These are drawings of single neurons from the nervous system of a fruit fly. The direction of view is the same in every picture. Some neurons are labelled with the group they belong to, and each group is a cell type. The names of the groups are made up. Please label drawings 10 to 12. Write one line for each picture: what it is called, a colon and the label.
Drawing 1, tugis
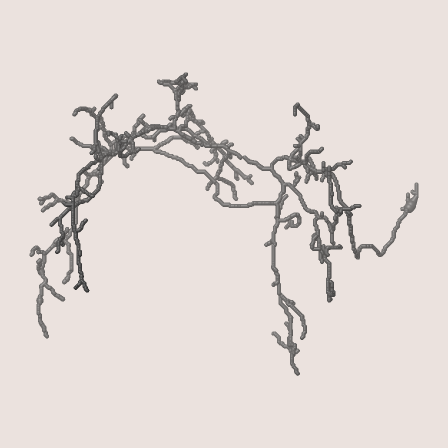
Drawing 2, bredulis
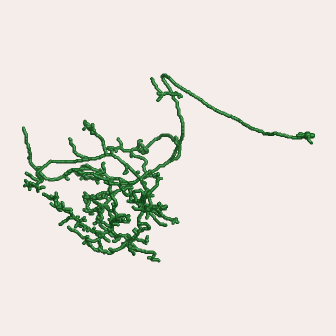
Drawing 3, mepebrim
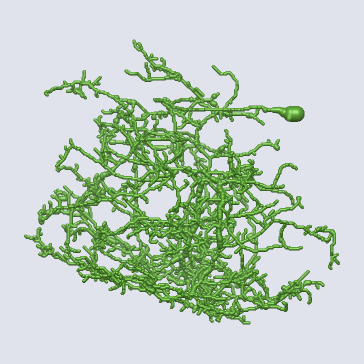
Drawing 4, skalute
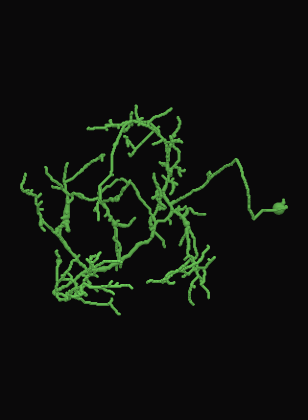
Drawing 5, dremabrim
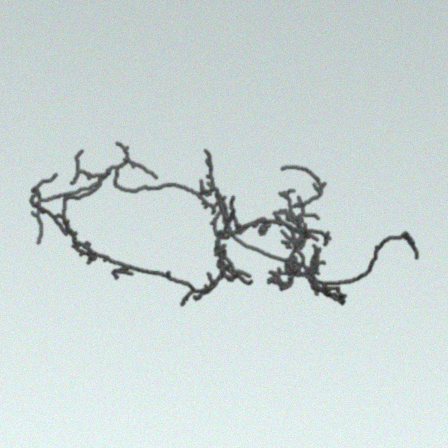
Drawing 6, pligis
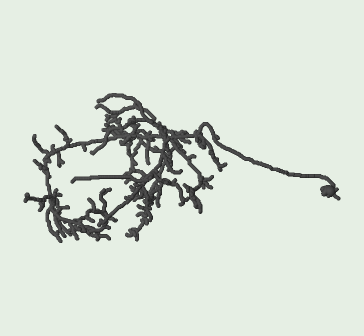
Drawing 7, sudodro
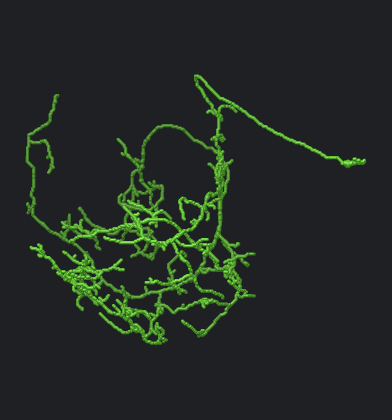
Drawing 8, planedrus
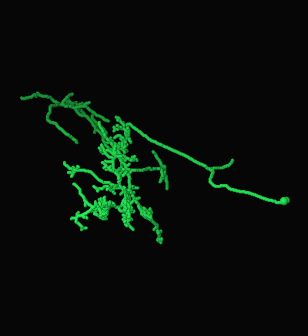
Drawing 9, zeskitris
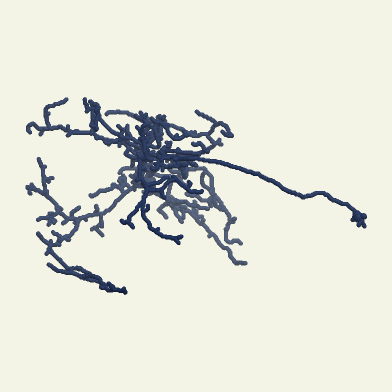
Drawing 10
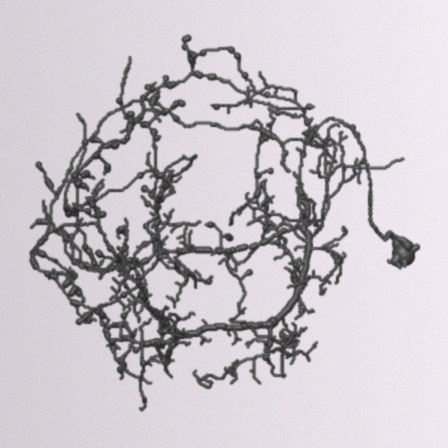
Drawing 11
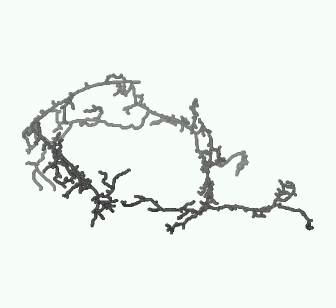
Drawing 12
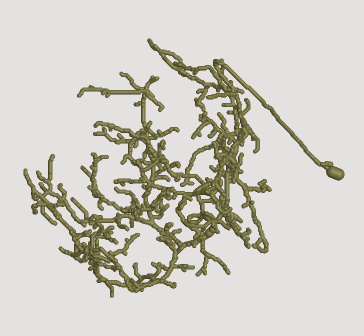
10: mepebrim
11: dremabrim
12: skalute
